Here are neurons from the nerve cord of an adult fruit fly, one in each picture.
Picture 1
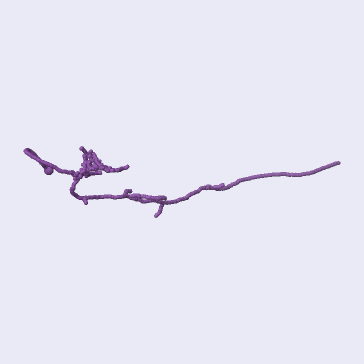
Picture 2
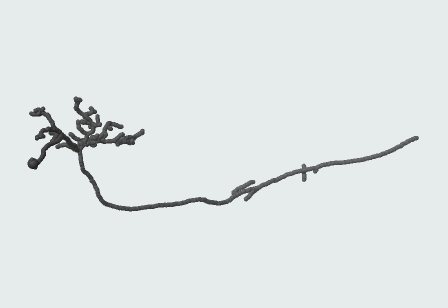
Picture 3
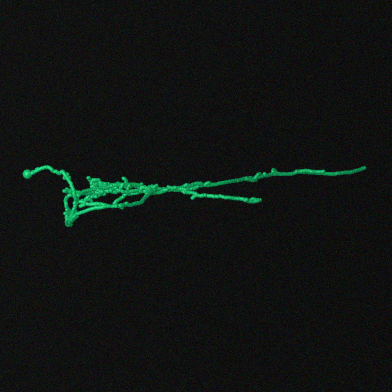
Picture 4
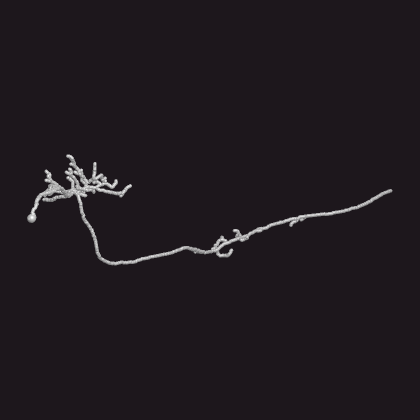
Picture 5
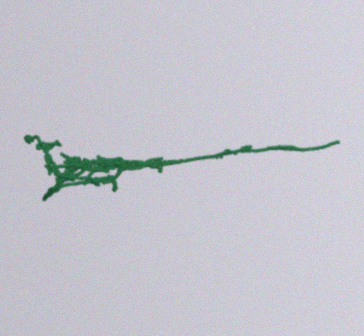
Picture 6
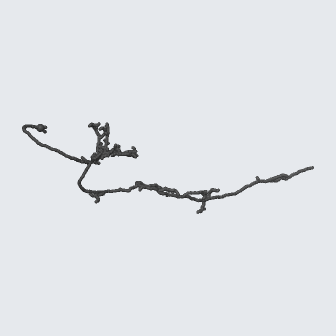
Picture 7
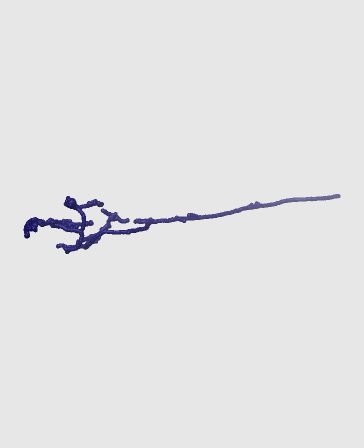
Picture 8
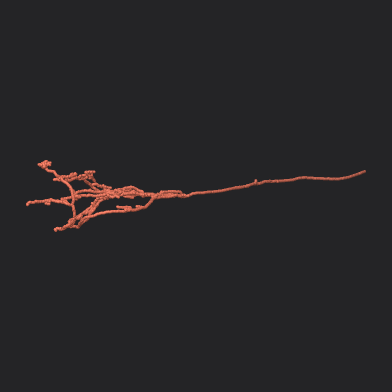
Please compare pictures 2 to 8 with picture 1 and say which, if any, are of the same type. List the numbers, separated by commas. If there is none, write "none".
6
